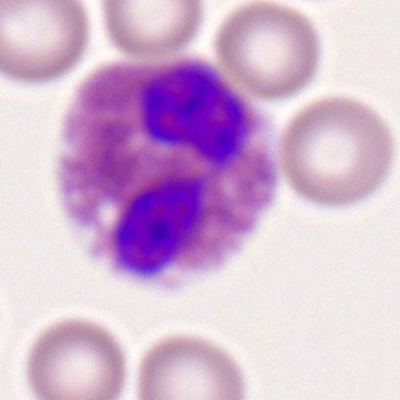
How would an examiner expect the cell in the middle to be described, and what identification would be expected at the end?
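A roughly round outline with a slightly ragged edge bounds the cell. Its nucleus is divided into two lobes, one in the upper right of the cell and the other in the lower left. No nucleoli can be seen. It is an eosinophil.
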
